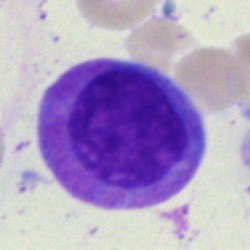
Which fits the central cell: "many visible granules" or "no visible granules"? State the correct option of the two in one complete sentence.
Within its cytoplasm there is no visible granule.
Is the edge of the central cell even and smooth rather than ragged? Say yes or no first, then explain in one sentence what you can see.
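Yes. The cell outline is smooth and rounded, without surface projections.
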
